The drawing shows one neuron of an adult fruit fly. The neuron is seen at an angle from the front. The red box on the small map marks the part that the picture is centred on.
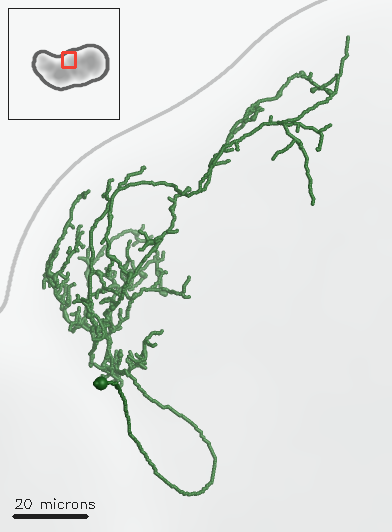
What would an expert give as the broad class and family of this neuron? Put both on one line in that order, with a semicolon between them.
central-brain intrinsic neuron; hemilineage LHl4_dorsal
